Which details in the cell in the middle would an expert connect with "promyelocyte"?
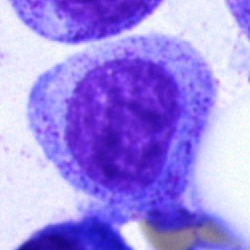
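First, the outline: rounded, with a mostly smooth edge. Second, the chromatin: purple and fairly fine, with small paler patches scattered through it.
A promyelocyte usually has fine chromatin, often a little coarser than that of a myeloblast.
The fairly fine chromatin here goes with that. Third, the cytoplasm: a moderate rim of pale blue surrounds the nucleus on all sides. Fourth, fine reddish-purple granules are scattered through that cytoplasm. The cell is a promyelocyte.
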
